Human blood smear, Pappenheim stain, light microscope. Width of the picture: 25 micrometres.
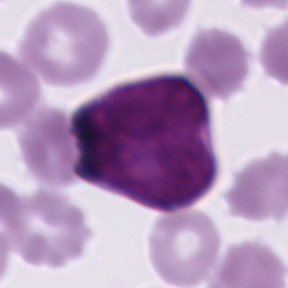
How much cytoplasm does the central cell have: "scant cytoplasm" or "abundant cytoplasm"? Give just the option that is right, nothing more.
Scant cytoplasm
